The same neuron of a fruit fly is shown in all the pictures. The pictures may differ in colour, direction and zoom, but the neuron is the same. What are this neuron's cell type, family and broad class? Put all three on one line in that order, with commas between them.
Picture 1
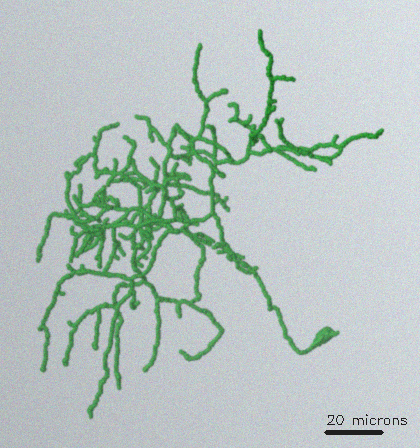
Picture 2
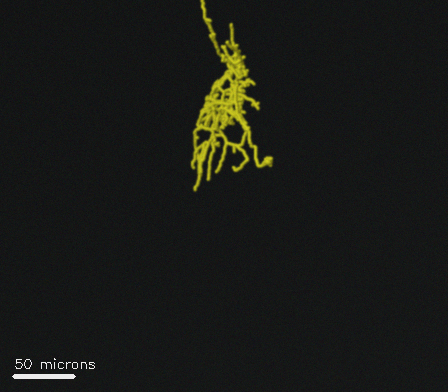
LT68, LT, visual projection neuron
